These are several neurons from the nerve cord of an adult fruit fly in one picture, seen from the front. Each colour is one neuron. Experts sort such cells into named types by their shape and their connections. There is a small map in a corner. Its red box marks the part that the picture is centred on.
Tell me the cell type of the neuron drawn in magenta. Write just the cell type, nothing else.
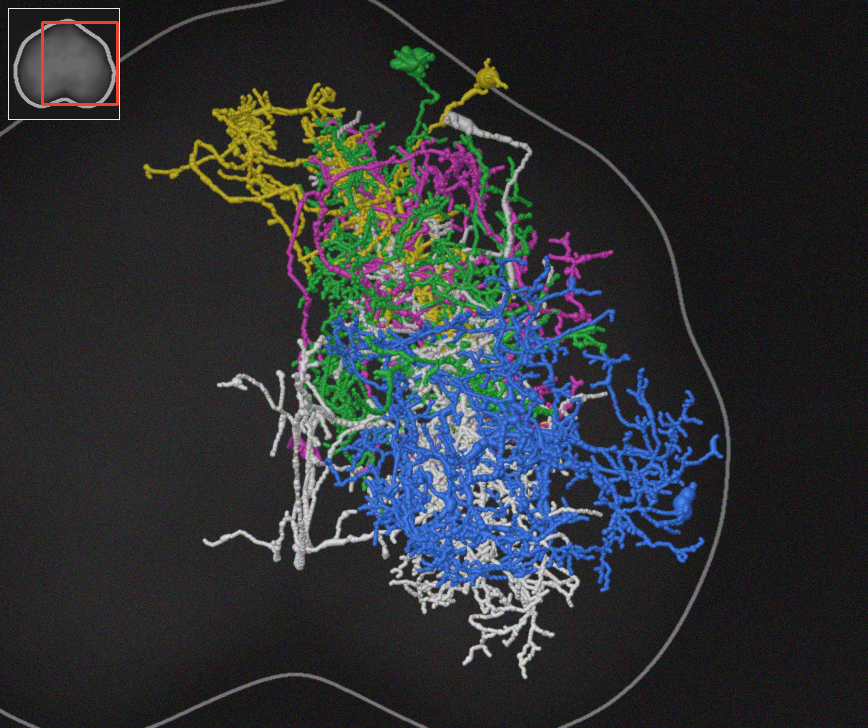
IN02A014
